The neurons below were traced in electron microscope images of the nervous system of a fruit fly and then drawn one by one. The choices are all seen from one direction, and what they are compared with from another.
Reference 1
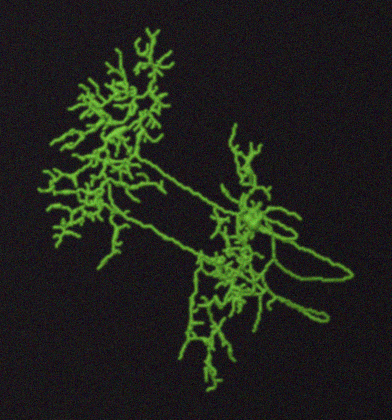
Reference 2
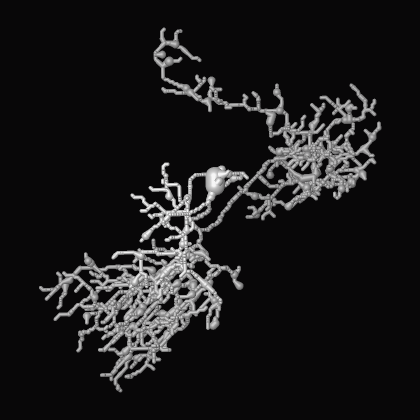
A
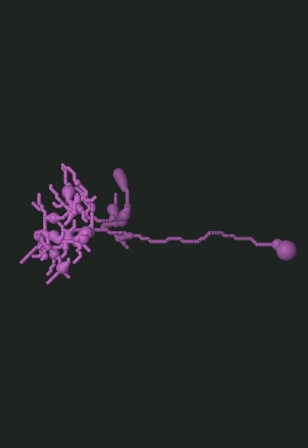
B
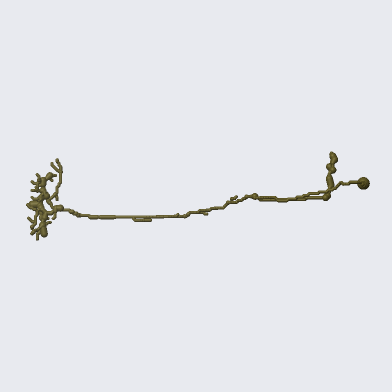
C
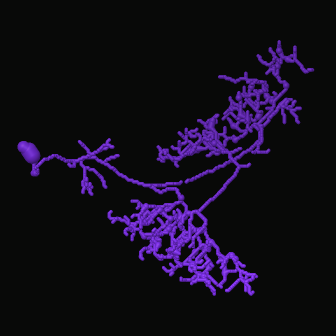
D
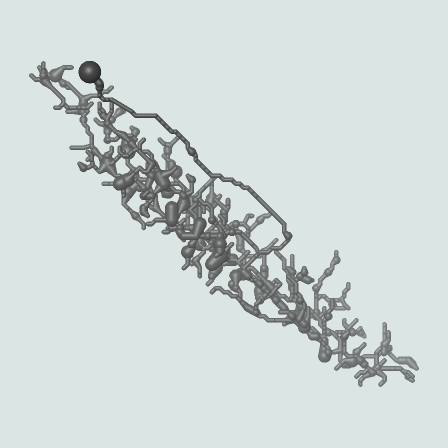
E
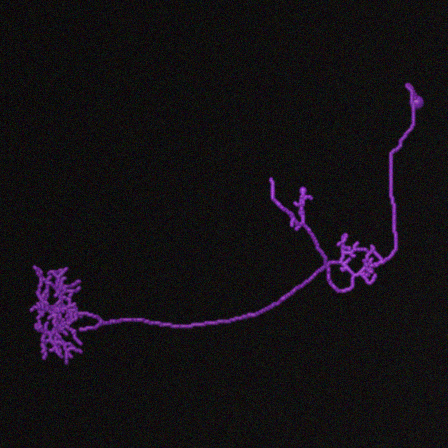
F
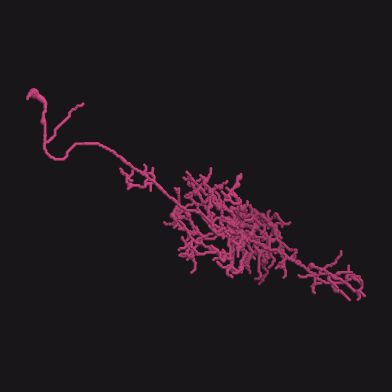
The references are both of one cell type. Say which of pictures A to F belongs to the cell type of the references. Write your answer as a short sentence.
The neuron in picture C is of the same cell type.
